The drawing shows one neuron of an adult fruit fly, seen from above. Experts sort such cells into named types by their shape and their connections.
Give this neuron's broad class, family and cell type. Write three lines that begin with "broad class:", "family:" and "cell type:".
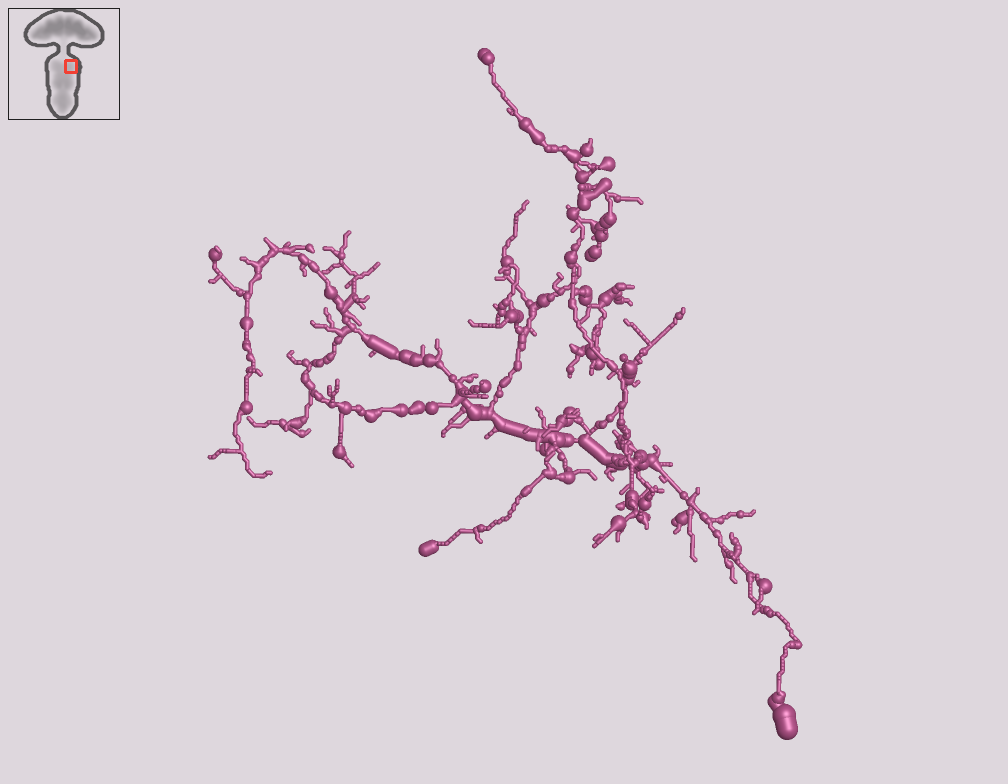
broad class: nerve-cord intrinsic neuron
family: hemilineage 20A.22A
cell type: IN20A.22A056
